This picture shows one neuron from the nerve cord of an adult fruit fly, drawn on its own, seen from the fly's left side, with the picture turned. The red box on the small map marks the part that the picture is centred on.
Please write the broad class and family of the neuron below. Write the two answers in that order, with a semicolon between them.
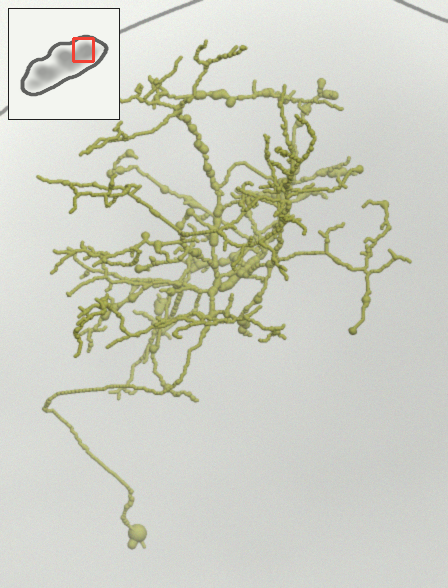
nerve-cord intrinsic neuron; hemilineage 21A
